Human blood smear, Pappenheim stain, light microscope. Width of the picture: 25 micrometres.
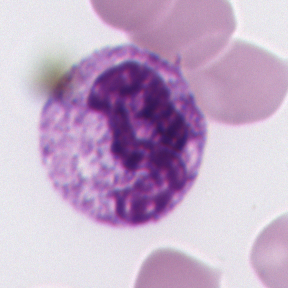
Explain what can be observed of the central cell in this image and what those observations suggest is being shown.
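Roughly round in outline, the cell has a nucleus divided into several connected lobes. The chromatin is dark purple and coarsely clumped. Fine pinkish-violet granules fill the cytoplasm. This is a segmented neutrophil.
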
